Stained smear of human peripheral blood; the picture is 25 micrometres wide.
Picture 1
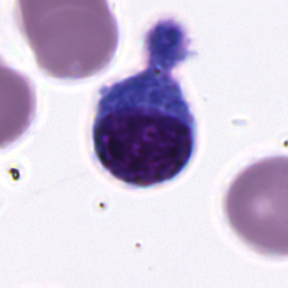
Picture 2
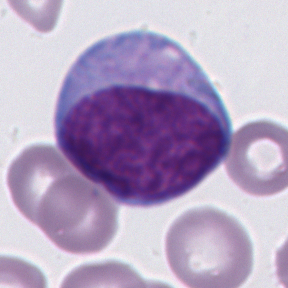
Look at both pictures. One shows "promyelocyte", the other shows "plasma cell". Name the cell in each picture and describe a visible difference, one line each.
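Picture 1: plasma cell. The cell body is round apart from a single projection at its top.
Picture 2: promyelocyte. No projections or blebs stand out from the cell surface.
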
